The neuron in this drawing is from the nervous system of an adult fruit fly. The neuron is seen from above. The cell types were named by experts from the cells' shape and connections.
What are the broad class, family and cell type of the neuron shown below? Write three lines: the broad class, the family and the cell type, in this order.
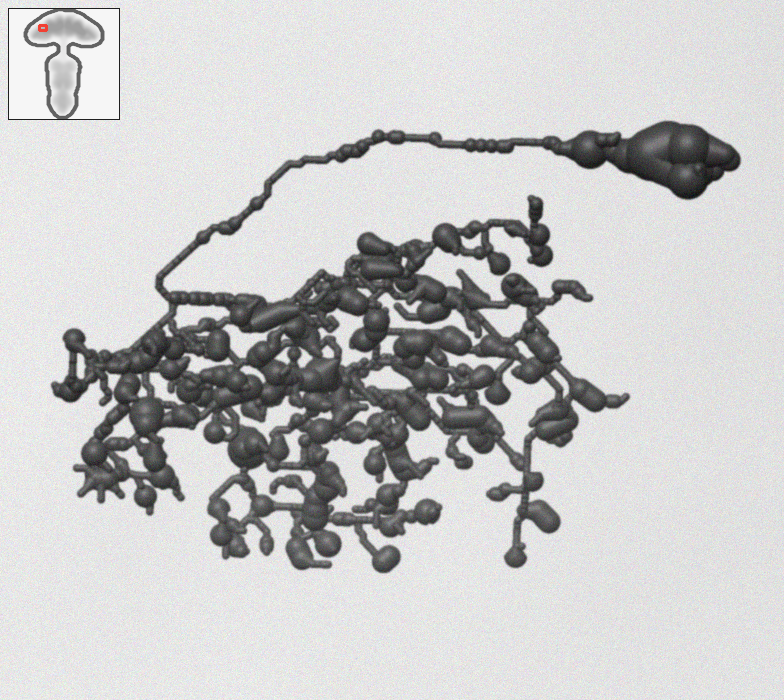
optic-lobe intrinsic neuron
Dm
Dm1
